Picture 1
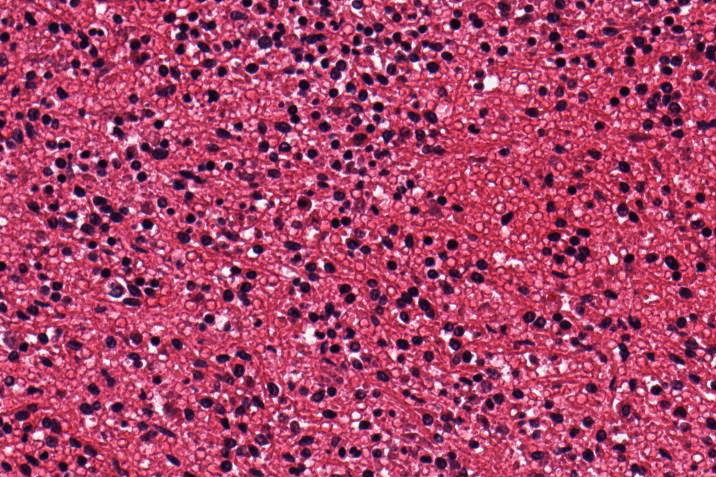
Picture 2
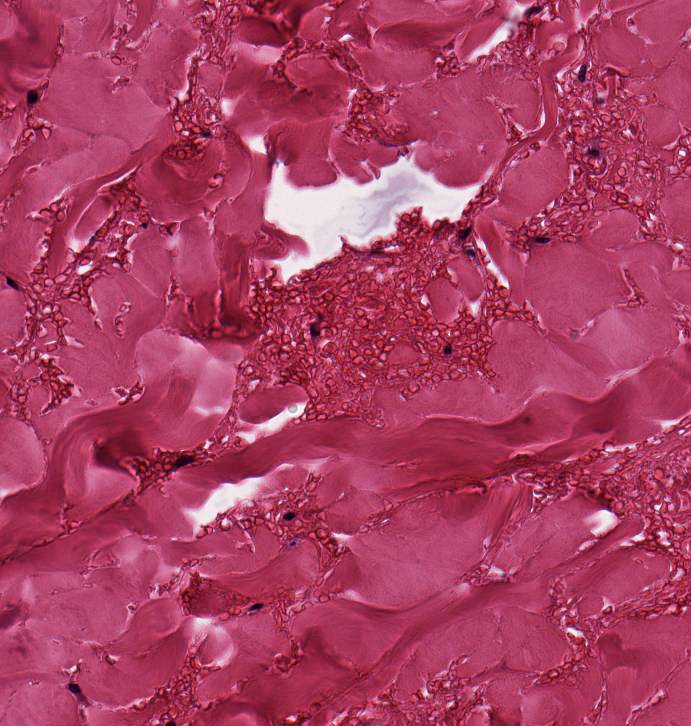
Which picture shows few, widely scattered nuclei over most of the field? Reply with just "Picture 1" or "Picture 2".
Picture 2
